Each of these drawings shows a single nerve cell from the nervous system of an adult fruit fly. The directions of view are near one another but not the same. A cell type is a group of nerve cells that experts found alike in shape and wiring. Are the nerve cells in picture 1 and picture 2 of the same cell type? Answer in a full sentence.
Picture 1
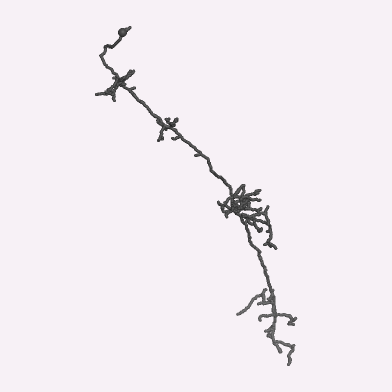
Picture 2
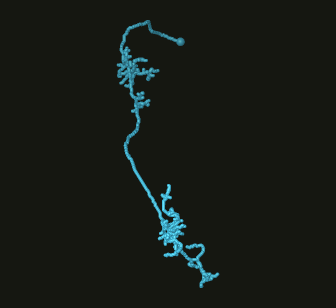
They are of the same cell type.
